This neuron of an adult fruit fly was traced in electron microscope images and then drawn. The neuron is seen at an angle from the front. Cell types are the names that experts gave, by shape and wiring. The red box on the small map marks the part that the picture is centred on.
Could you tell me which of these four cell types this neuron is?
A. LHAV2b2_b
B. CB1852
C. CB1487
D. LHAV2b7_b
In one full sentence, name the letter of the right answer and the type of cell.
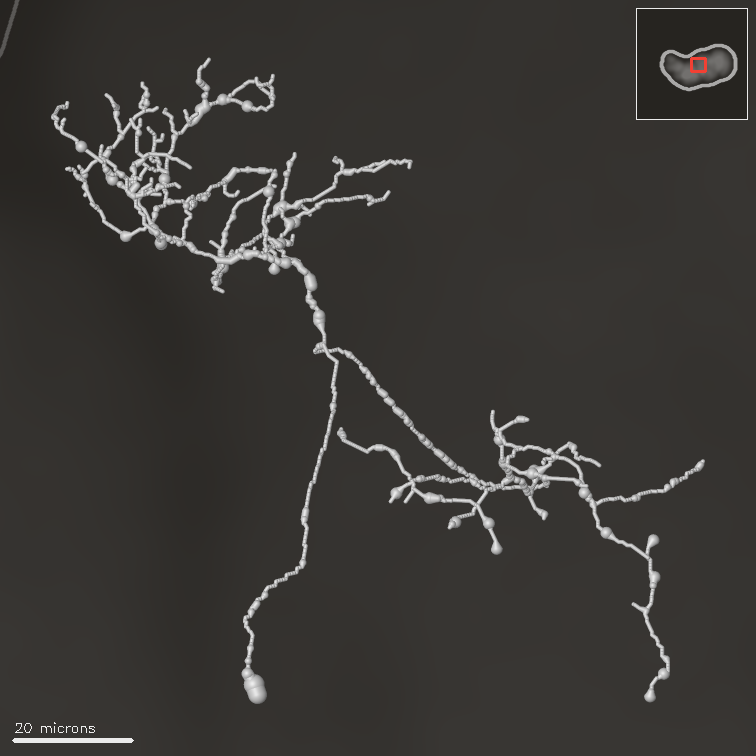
Cell type LHAV2b7_b, found in option D, is the type of the neuron.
